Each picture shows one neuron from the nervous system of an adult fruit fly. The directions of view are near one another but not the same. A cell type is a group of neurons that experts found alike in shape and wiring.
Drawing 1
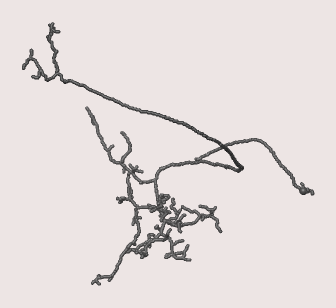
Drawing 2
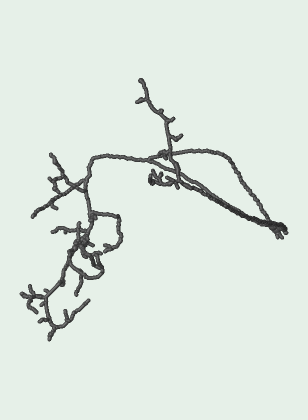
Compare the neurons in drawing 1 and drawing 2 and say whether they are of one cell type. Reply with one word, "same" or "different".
same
